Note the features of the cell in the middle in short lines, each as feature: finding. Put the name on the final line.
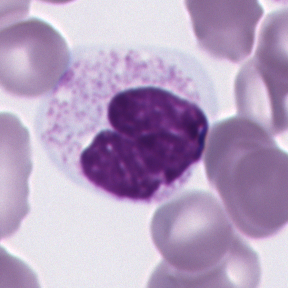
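Outline: roughly round, smooth
Nucleus: off-centre, towards the lower right
Nucleoli: none visible
Granules: fine, pink-lilac, throughout the cytoplasm
Name: band neutrophil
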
